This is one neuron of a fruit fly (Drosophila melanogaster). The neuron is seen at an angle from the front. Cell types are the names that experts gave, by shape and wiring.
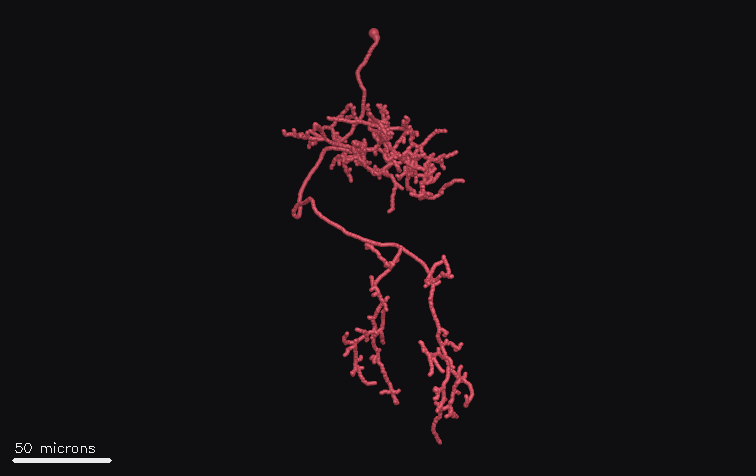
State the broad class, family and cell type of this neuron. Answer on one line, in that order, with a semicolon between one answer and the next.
central-brain intrinsic neuron; hemilineage SMPpv2_ventral; VES065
